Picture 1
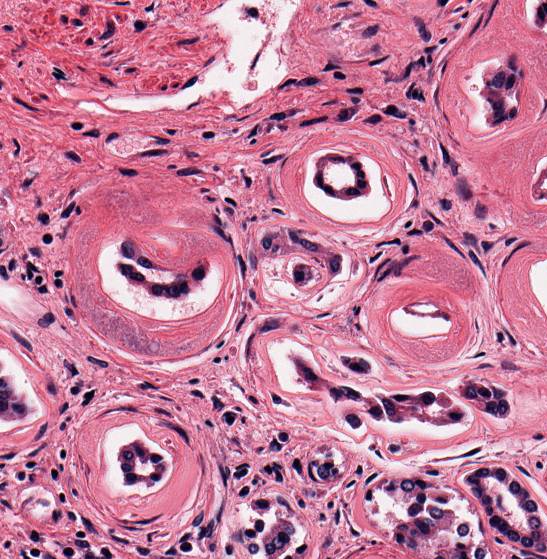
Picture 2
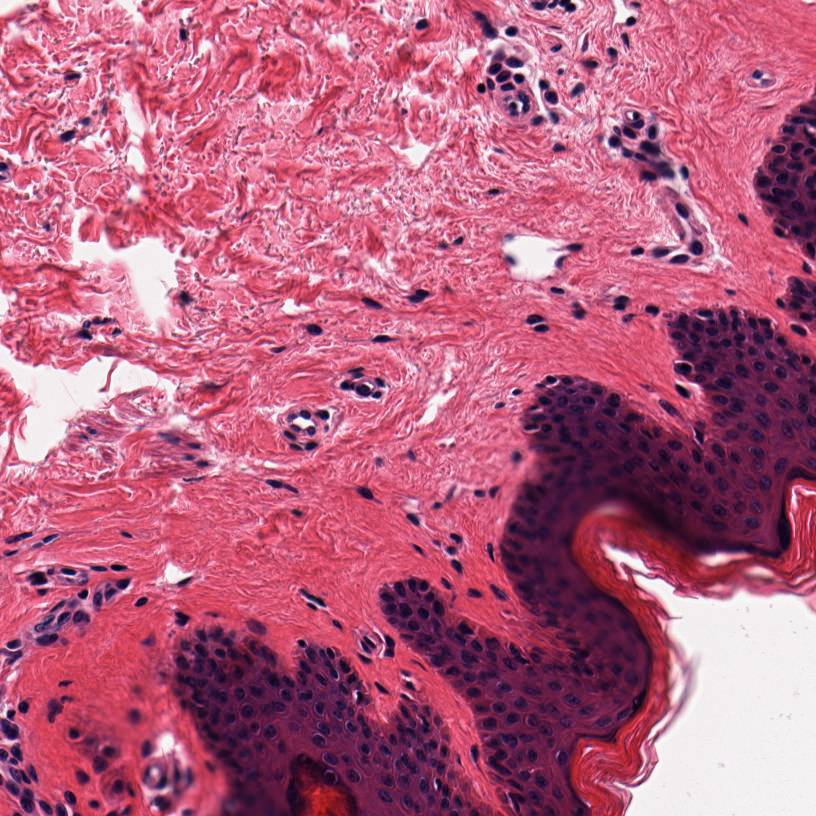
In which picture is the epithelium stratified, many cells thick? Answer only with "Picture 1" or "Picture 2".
Picture 2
